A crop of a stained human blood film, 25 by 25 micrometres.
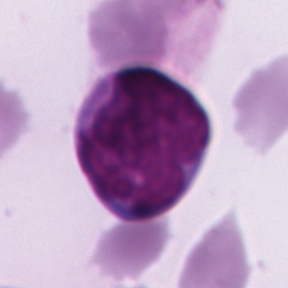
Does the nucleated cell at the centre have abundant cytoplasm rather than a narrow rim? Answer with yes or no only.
No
